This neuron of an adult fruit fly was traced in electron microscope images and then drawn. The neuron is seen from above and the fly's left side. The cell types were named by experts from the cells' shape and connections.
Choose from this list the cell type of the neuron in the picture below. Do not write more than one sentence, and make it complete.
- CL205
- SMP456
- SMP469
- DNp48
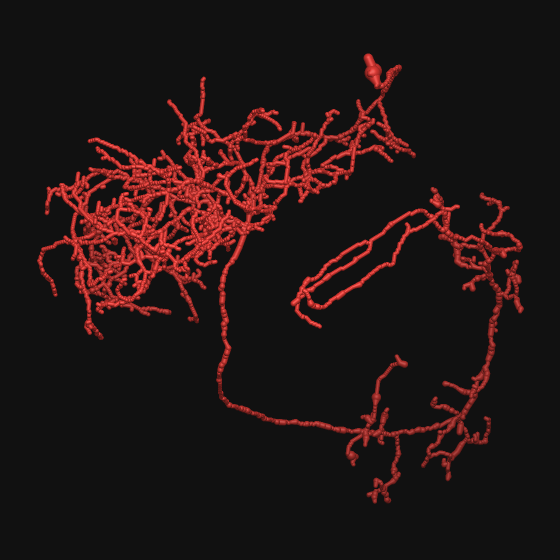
This neuron represents the cell type SMP456.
